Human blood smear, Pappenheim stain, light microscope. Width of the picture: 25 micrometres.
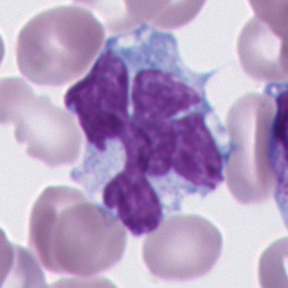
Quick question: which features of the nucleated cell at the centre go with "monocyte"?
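The monocyte shown here has an irregular outline, with a pointed projection at the upper right. Deep clefts split its nucleus into several lobes arranged like a clover. The chromatin is dark purple and fairly condensed, with a streaky pattern. A moderate amount of pale blue cytoplasm surrounds the nucleus.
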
